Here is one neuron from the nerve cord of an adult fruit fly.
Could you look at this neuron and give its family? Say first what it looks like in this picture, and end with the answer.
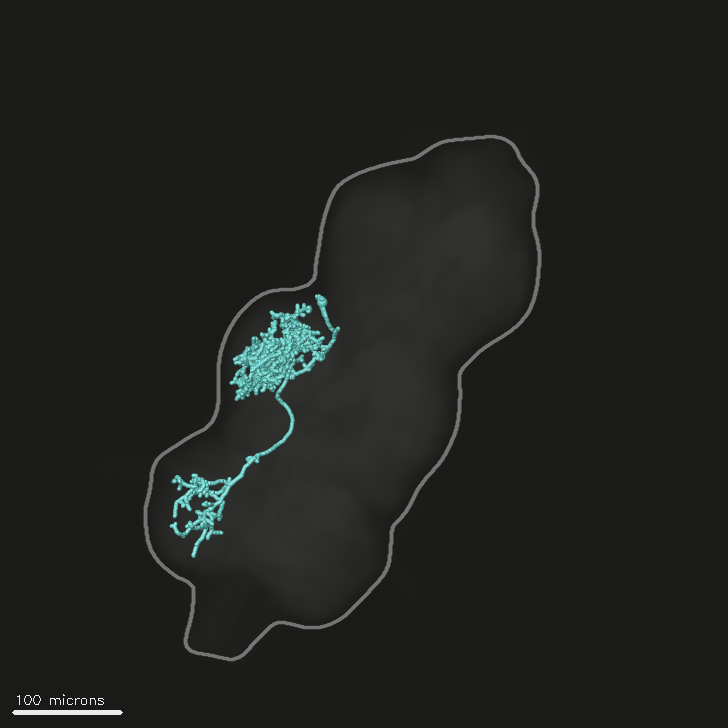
By the scale bar it is about 250 microns tall in this view. As drawn here it is taller than it is wide. Its broad class is nerve-cord intrinsic neuron. Its family is hemilineage 03A.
